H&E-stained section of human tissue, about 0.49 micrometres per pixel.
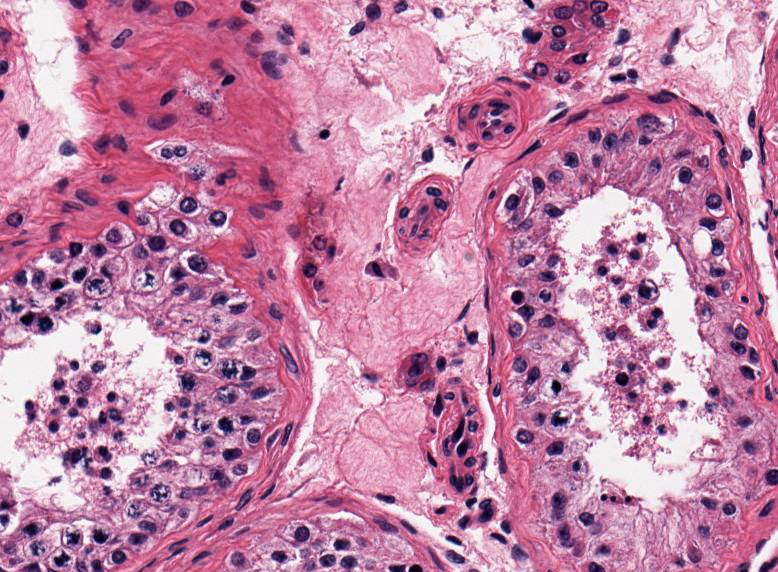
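Testis. Tubules lined, I take it, by stratified epithelium several cells thick: rounded cells, round nuclei. In the left tubule many cells carry large round nuclei, coarse clumped chromatin and pale cytoplasm. Both central lumens hold loose detached cells with small dark nuclei amid pale debris.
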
